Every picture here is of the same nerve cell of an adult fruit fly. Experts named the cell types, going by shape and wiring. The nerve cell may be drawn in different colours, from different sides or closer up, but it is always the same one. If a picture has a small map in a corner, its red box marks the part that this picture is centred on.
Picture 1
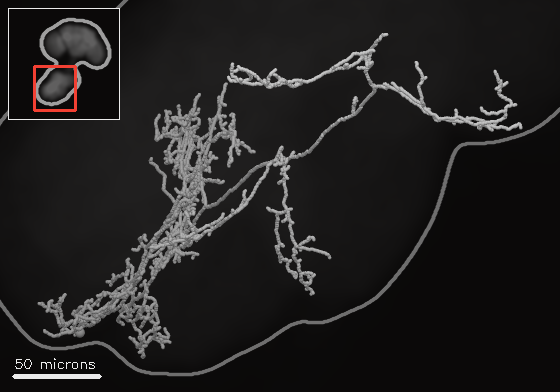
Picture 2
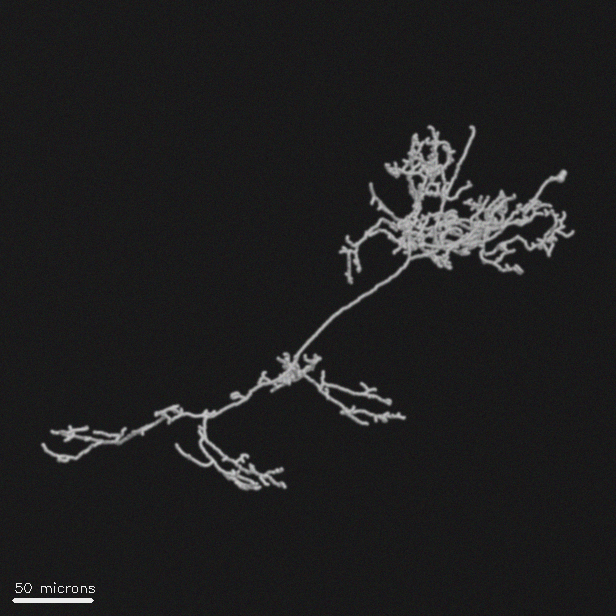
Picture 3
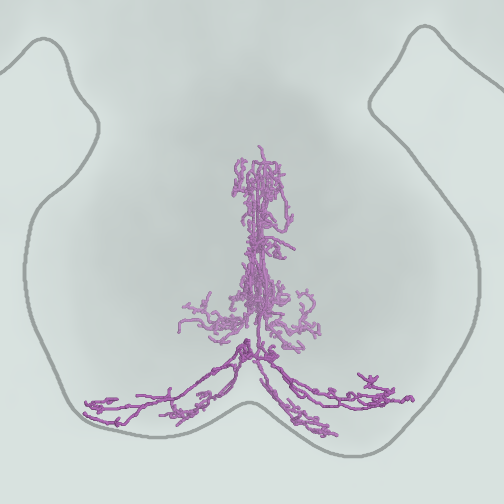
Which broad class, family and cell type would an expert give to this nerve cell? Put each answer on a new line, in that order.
nerve-cord intrinsic neuron
hemilineage 05B
IN05B018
